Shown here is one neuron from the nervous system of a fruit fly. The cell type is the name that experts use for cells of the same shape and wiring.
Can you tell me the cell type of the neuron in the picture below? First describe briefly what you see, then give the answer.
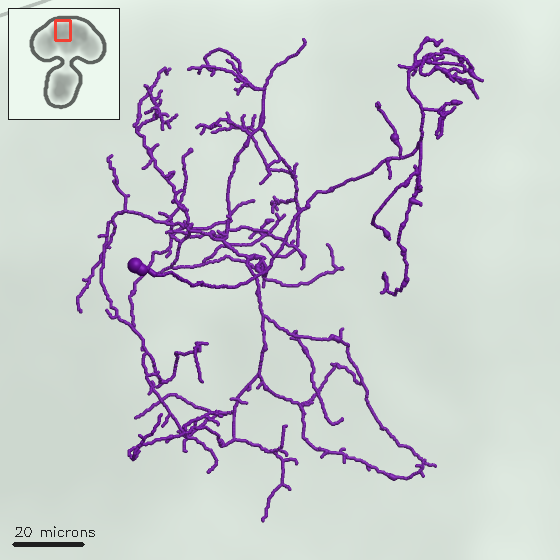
The cell body can be seen on the left of the picture. From top to bottom in the picture it spans about 140 microns. The picture shows dozens of branch ends. Its broad class is central-brain intrinsic neuron. The cell type is CL123_a.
